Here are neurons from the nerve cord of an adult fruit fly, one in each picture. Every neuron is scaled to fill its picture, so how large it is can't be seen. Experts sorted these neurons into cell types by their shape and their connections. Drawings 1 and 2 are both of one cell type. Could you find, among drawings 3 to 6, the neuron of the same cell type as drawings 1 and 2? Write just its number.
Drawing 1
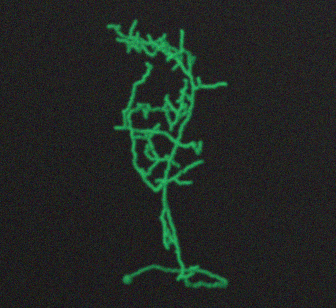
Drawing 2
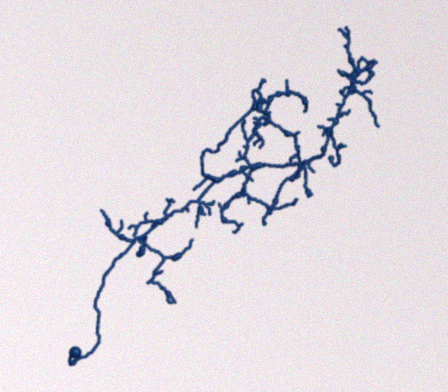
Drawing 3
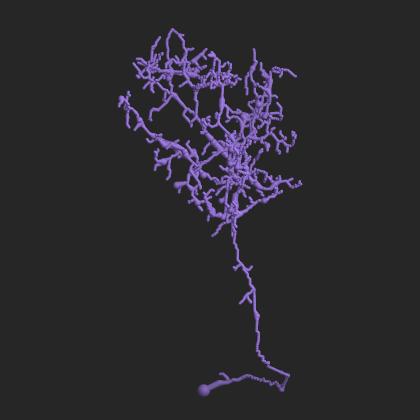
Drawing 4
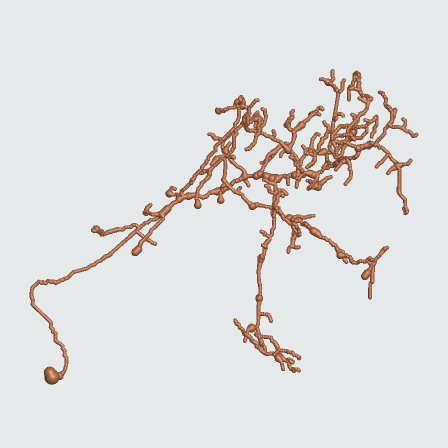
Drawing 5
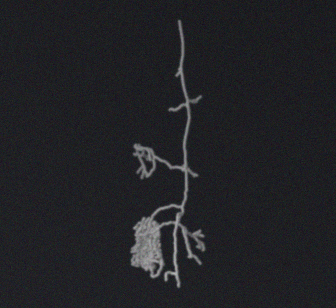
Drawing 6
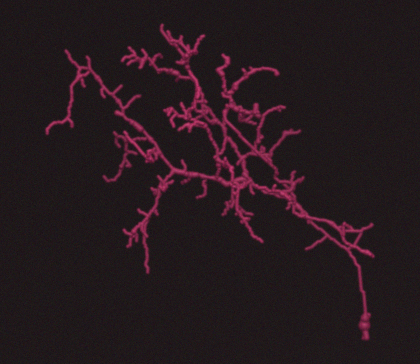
4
